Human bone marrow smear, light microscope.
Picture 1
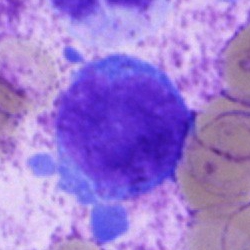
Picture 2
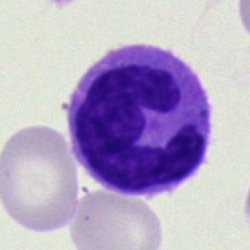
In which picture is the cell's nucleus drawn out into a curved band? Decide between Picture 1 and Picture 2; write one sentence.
What Picture 2 shows is a cell with a curved band nucleus lacking separate lobes.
